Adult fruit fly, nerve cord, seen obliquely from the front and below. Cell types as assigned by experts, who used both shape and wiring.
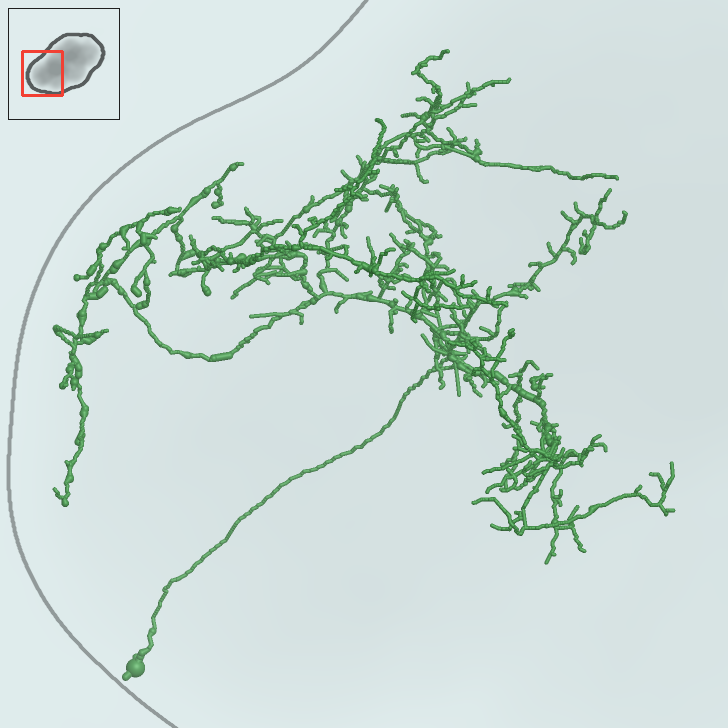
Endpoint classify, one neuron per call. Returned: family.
hemilineage 03A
